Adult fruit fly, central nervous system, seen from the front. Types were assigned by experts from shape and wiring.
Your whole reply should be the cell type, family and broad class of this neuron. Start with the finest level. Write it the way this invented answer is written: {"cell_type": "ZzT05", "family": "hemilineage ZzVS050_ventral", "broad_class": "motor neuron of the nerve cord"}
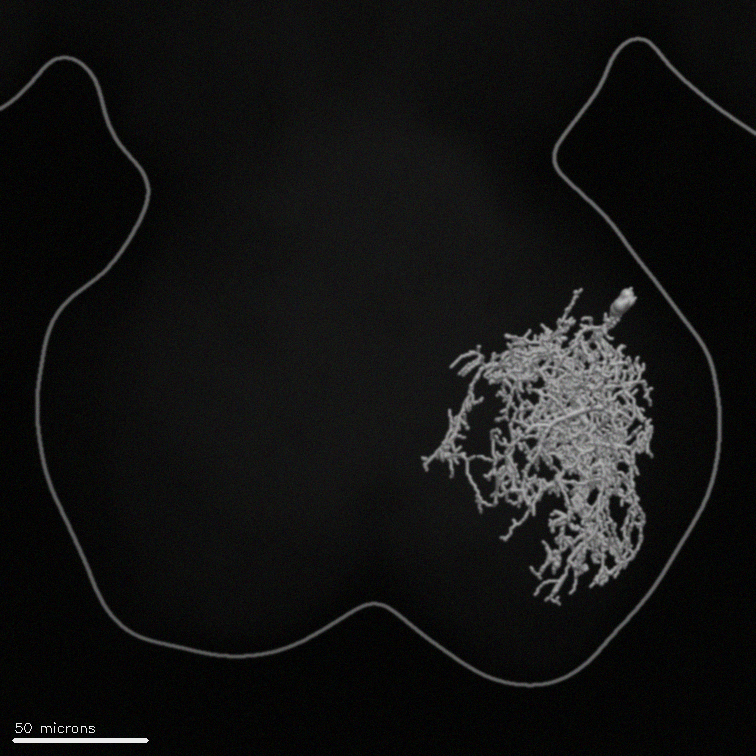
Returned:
{"cell_type": "IN19A015", "family": "hemilineage 19A", "broad_class": "nerve-cord intrinsic neuron"}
